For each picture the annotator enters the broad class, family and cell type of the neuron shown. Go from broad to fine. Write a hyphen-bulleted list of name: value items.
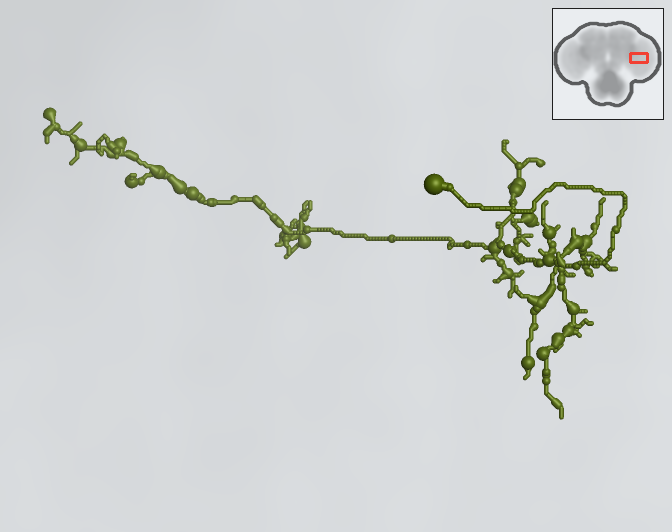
- broad class: optic-lobe intrinsic neuron
- family: TmY
- cell type: TmY13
